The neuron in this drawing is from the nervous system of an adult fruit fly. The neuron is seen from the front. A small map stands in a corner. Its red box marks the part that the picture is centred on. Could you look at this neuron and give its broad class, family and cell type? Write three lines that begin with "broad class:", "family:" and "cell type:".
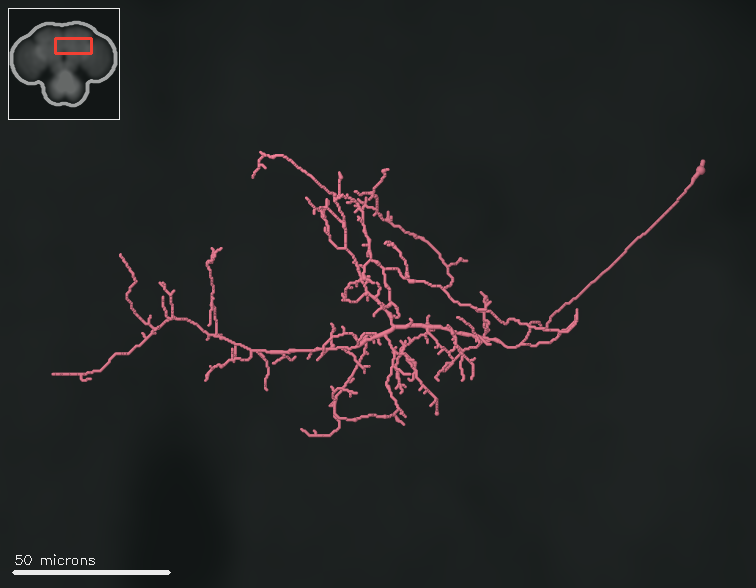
broad class: central-brain intrinsic neuron
family: hemilineage VLPp&l1_anterior
cell type: CL128_b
